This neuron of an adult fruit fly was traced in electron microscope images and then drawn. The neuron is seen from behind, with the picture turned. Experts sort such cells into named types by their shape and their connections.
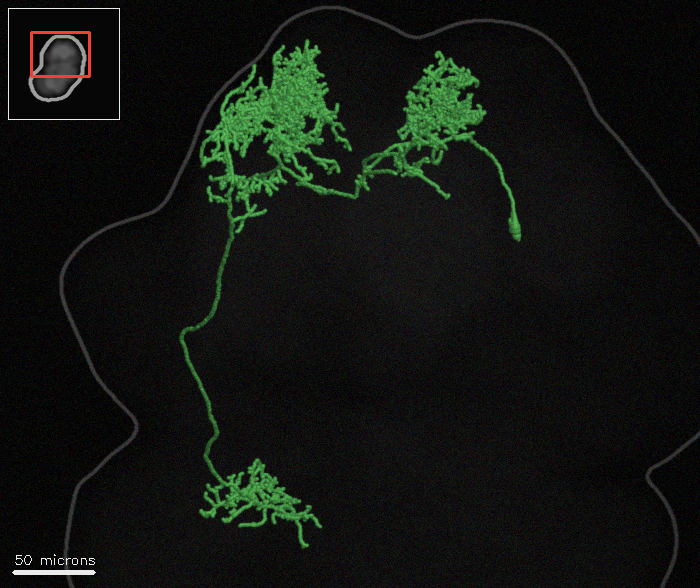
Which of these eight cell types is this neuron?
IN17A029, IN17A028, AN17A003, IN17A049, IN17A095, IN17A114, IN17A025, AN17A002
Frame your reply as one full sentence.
With respect to cell type, this neuron is AN17A002.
